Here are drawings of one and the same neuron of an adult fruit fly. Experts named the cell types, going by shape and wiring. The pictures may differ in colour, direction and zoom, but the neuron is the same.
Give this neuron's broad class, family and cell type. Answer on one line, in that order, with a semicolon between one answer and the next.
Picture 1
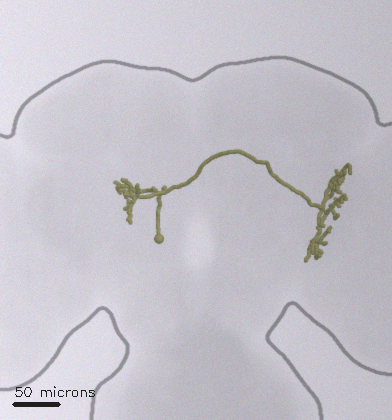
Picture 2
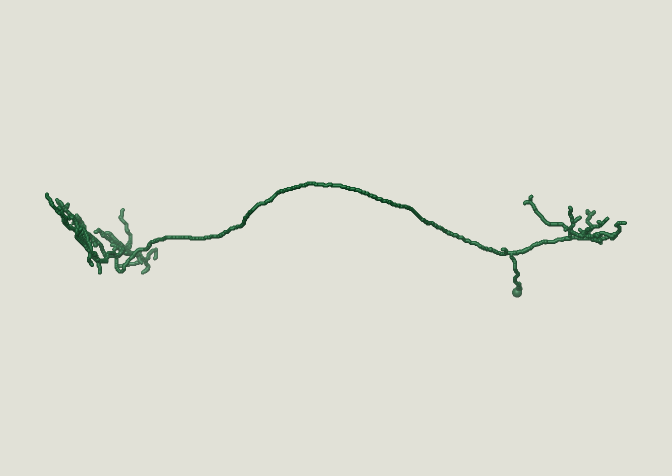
visual centrifugal neuron; hemilineage DM6_posterior; LoVC26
